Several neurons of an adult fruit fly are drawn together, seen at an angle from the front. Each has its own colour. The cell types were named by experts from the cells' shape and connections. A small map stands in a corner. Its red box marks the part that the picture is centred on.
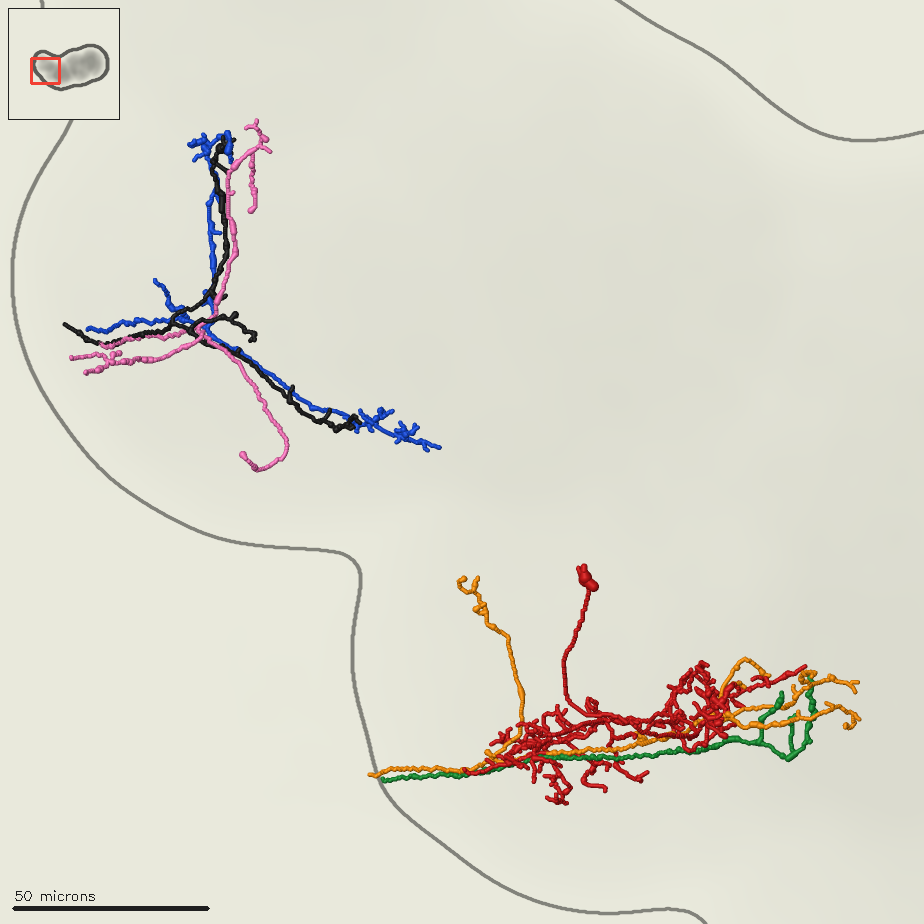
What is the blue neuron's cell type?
SNpp41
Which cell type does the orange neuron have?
SNpp44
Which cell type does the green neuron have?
SNpp57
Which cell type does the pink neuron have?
SNpp50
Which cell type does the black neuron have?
SNpp39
